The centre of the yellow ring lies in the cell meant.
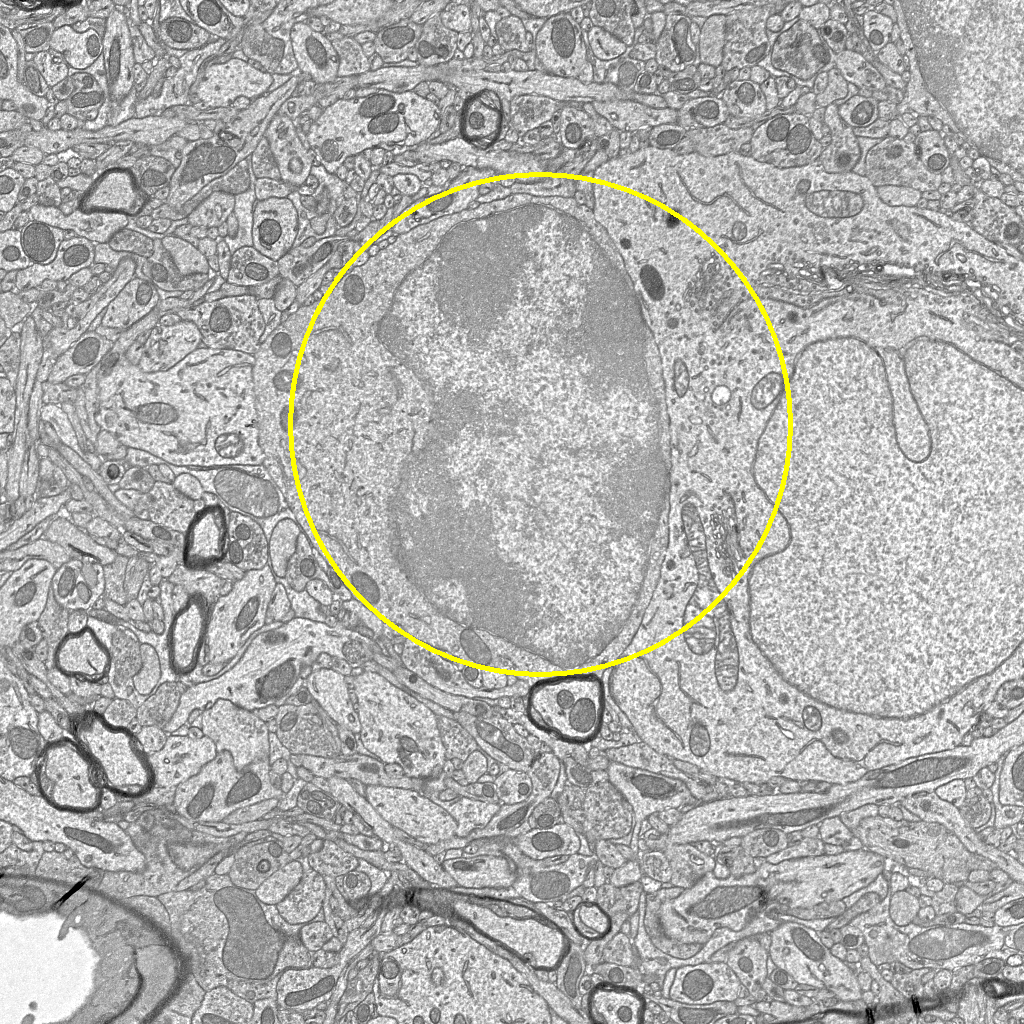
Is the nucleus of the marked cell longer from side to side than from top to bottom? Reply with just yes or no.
No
